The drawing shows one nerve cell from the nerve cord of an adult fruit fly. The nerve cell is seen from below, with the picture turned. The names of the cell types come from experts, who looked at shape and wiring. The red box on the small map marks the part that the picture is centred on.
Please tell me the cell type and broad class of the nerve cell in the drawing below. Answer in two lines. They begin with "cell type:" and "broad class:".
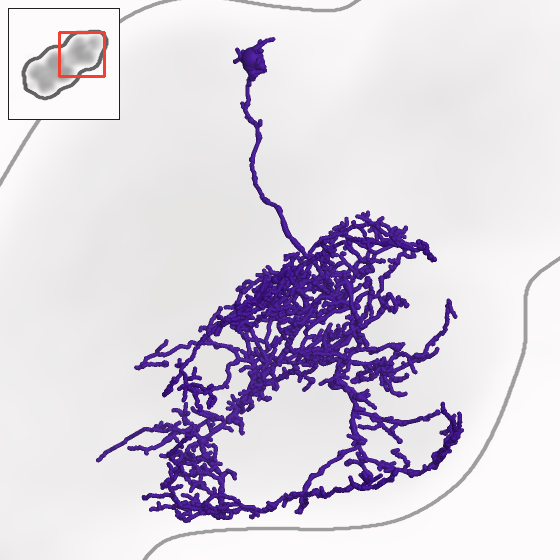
cell type: INXXX073
broad class: nerve-cord intrinsic neuron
